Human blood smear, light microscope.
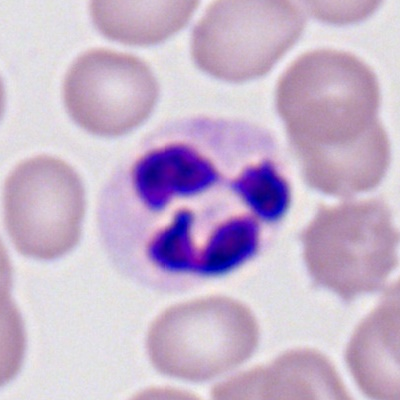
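Segmented neutrophil in the middle of the field. Its outline is roughly round, and you can count several distinct lobes in the nucleus. The chromatin is dark purple and densely clumped. Around it, the cytoplasm is plentiful and pale pinkish-lilac.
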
